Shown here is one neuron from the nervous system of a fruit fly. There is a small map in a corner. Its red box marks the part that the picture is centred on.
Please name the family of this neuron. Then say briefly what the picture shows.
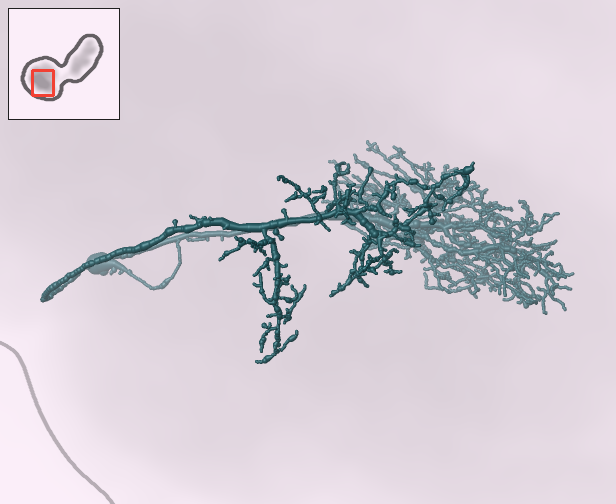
The family is hemilineage VPNl&d1_medial. Its broad class is visual projection neuron. In this view it is wider than it is tall.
